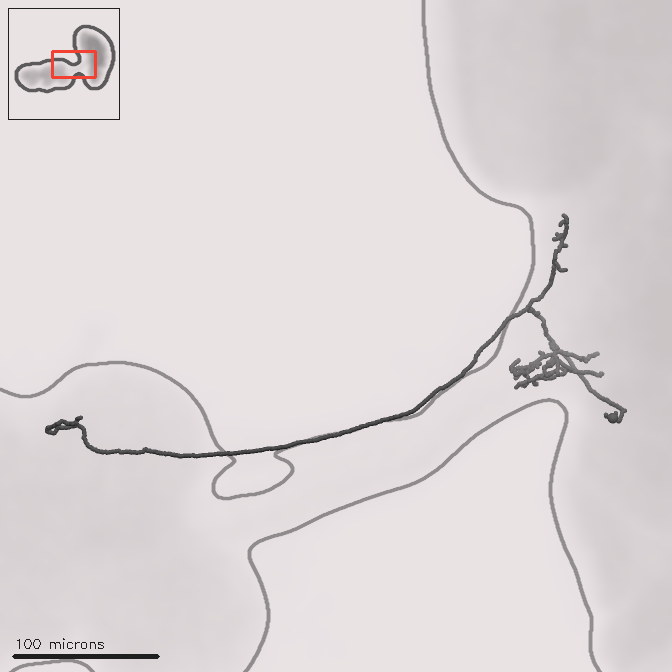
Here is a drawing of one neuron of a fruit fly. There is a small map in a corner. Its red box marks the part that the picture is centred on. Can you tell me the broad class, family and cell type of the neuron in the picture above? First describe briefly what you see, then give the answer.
It reaches both the brain and the nerve cord, passing through the neck. The cell body is on the right of the picture. By the scale bar it is about 400 microns wide in this view. Its broad class is descending neuron. Its family is hemilineage LB6. Its cell type is DNge071.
